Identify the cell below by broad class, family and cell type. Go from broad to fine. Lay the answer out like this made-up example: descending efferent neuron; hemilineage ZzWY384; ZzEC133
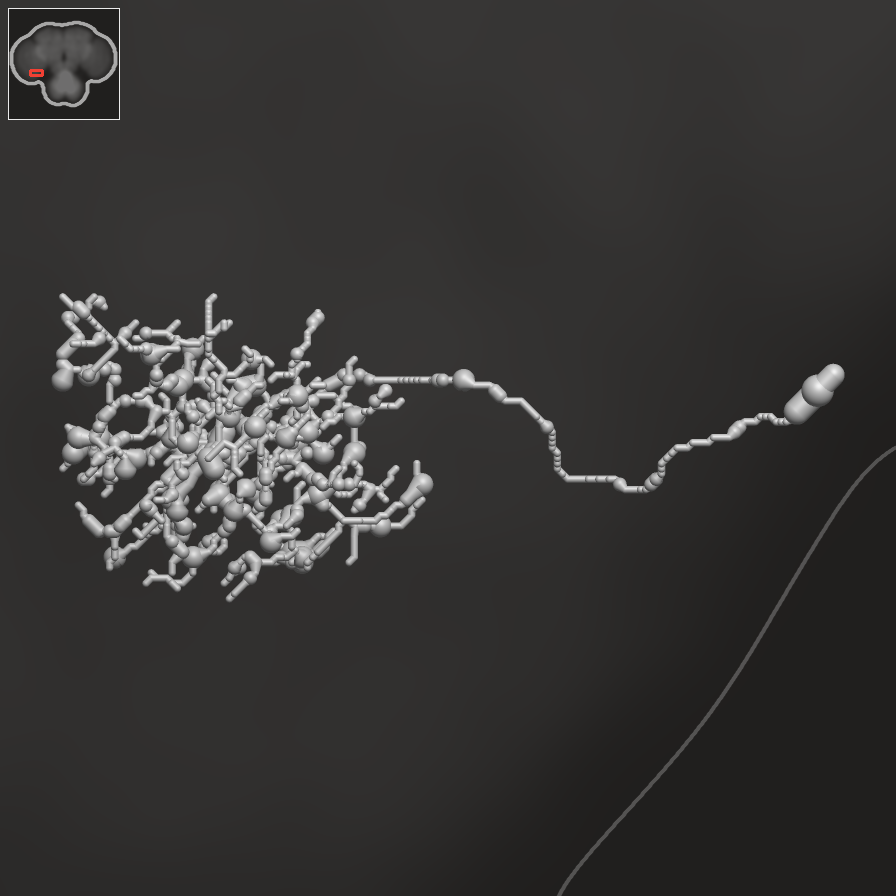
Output: optic-lobe intrinsic neuron; Pm; Pm1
